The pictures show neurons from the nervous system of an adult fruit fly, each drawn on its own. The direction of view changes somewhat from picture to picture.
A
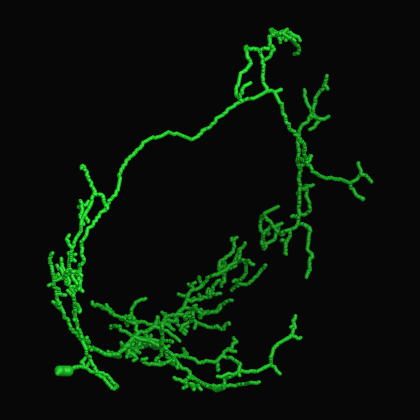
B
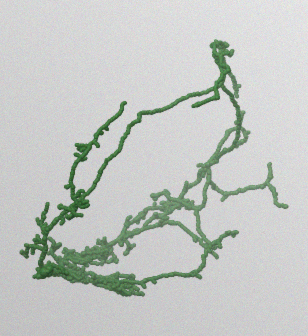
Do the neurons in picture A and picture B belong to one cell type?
yes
